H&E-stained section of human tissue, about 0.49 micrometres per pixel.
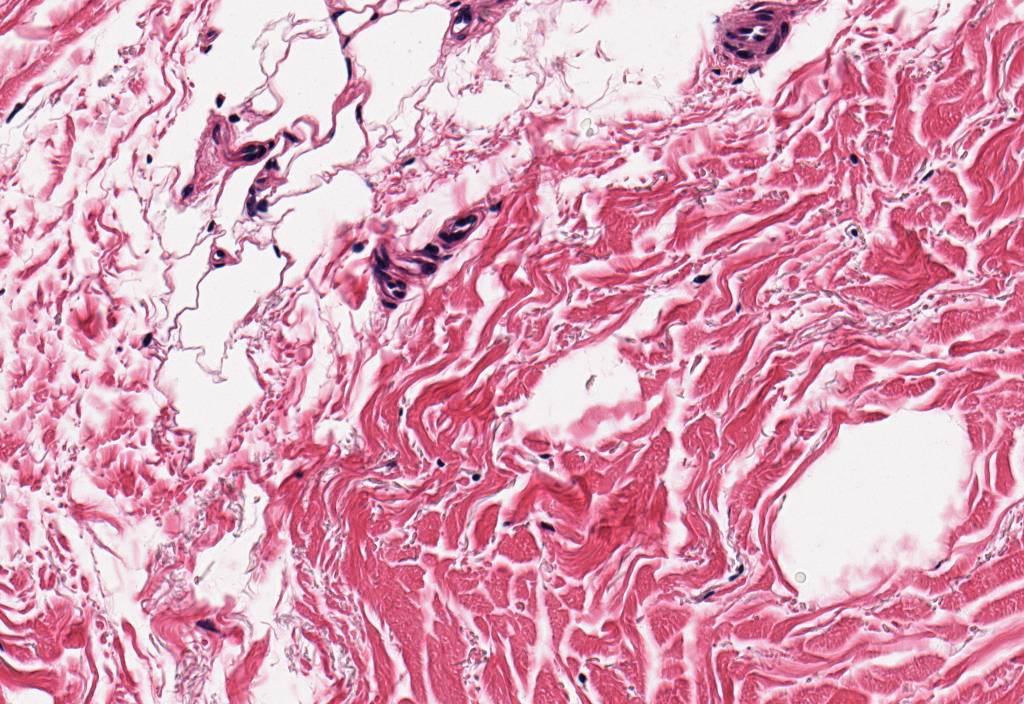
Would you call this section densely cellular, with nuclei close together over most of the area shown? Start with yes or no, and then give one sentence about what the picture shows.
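No. Nuclei among the bundles are sparse, small, dark and mostly elongated.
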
